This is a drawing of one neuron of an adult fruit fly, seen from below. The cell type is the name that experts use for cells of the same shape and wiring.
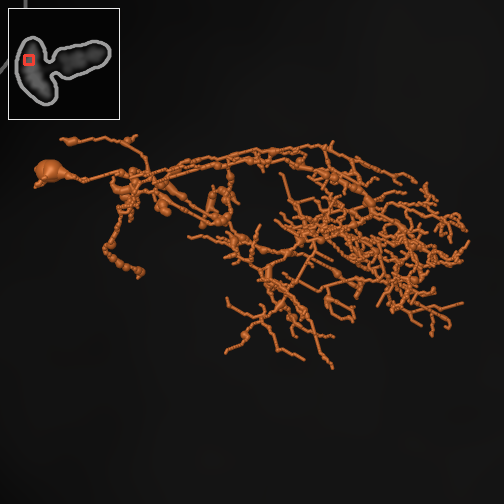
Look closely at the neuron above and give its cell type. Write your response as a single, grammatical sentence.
As a matter of cell type, the neuron is CB0800.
